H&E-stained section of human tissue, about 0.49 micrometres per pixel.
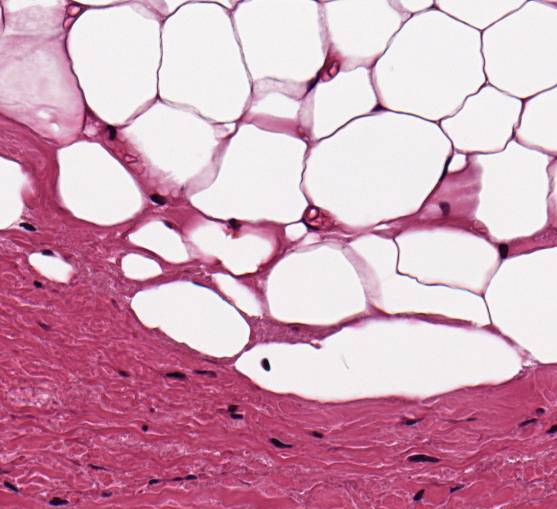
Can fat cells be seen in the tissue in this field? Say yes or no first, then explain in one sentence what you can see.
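Yes. Each adipocyte appears as a single large clear empty space bounded by a thin pink membrane.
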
